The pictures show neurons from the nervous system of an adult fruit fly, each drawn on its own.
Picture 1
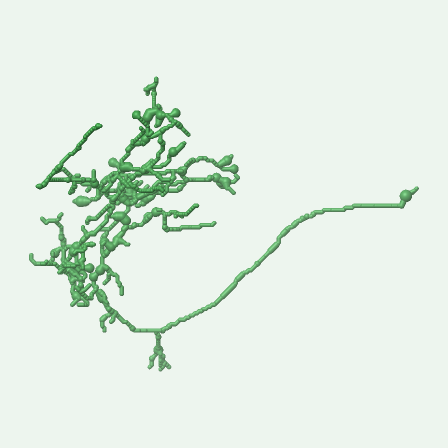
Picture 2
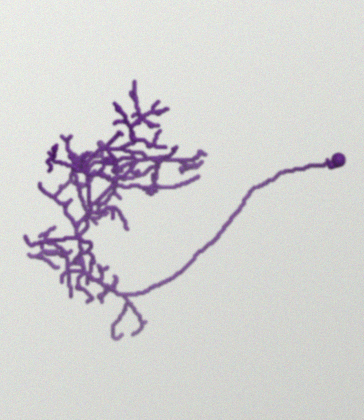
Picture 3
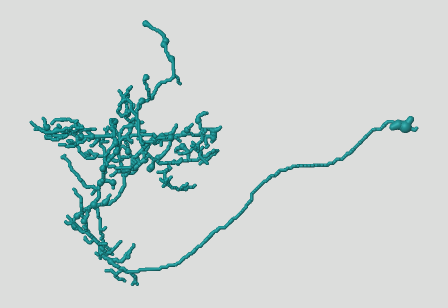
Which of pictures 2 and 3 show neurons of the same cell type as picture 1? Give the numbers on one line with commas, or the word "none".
2, 3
